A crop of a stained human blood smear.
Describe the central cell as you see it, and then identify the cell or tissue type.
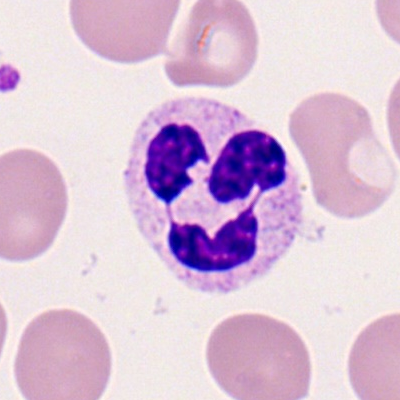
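This cell has a roughly round, smooth outline. Its nucleus is divided into three separate lobes, which are joined to one another by thin strands. The chromatin is dark purple and coarsely clumped. The cell is a segmented neutrophil.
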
